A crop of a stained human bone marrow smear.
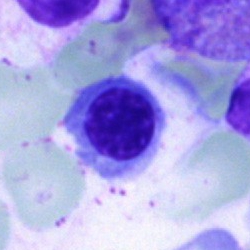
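Erythroblast. Dense, dark purple chromatin fills the whole nucleus, and the cytoplasm is a moderate rim stained clear blue. No granules are visible in the cytoplasm, and the outline carries no hair-like or blebbing projections.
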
